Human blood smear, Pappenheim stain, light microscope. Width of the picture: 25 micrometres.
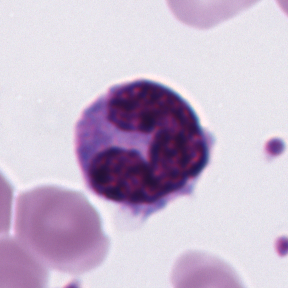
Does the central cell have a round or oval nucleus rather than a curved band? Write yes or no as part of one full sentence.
No, rather than one compact mass, the nucleus is drawn out into a curved band without separate lobes.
